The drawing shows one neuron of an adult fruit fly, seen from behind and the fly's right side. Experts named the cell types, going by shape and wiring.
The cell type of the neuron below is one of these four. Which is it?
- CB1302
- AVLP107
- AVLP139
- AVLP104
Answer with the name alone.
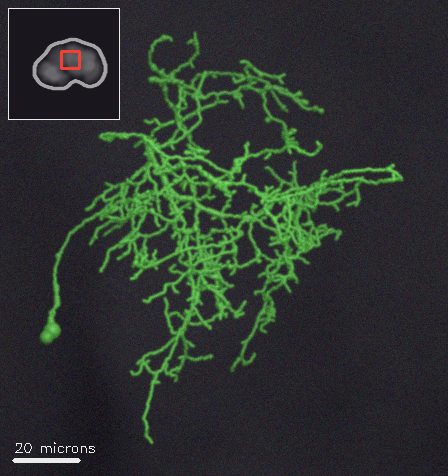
AVLP107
